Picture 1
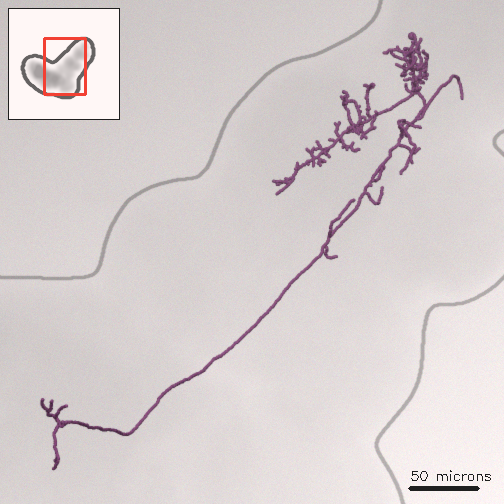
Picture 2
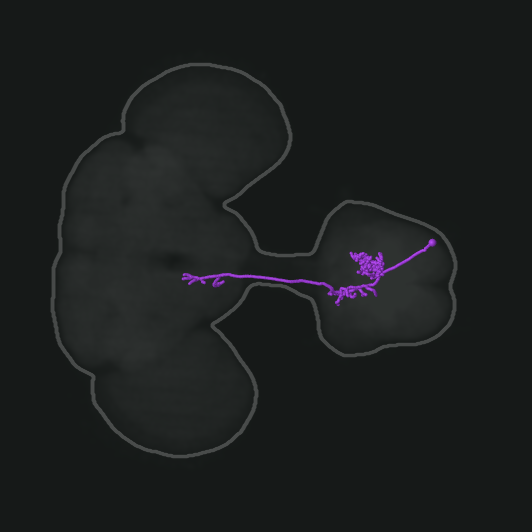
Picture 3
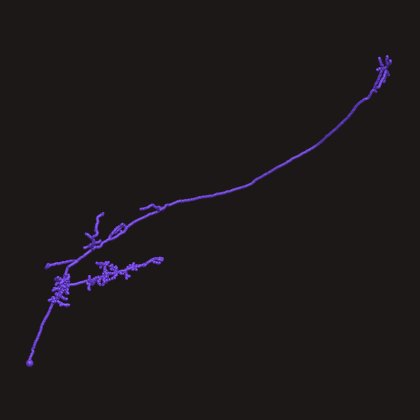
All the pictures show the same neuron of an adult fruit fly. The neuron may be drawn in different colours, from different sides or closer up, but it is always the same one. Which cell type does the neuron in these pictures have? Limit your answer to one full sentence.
The cell type that fits this neuron is AN08B079_b.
